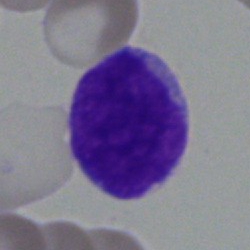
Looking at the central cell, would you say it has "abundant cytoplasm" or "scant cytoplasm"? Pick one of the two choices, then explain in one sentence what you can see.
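Scant cytoplasm. The nucleus fills almost the whole cell.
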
